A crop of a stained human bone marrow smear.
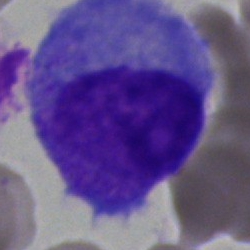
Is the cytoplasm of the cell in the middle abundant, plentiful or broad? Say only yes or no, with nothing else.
Yes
